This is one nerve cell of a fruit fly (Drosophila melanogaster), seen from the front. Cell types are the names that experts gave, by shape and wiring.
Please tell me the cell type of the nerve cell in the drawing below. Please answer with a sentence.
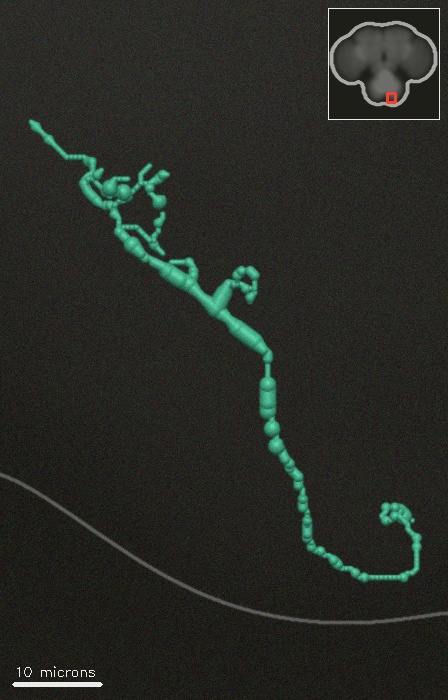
The cell type is SNta29.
